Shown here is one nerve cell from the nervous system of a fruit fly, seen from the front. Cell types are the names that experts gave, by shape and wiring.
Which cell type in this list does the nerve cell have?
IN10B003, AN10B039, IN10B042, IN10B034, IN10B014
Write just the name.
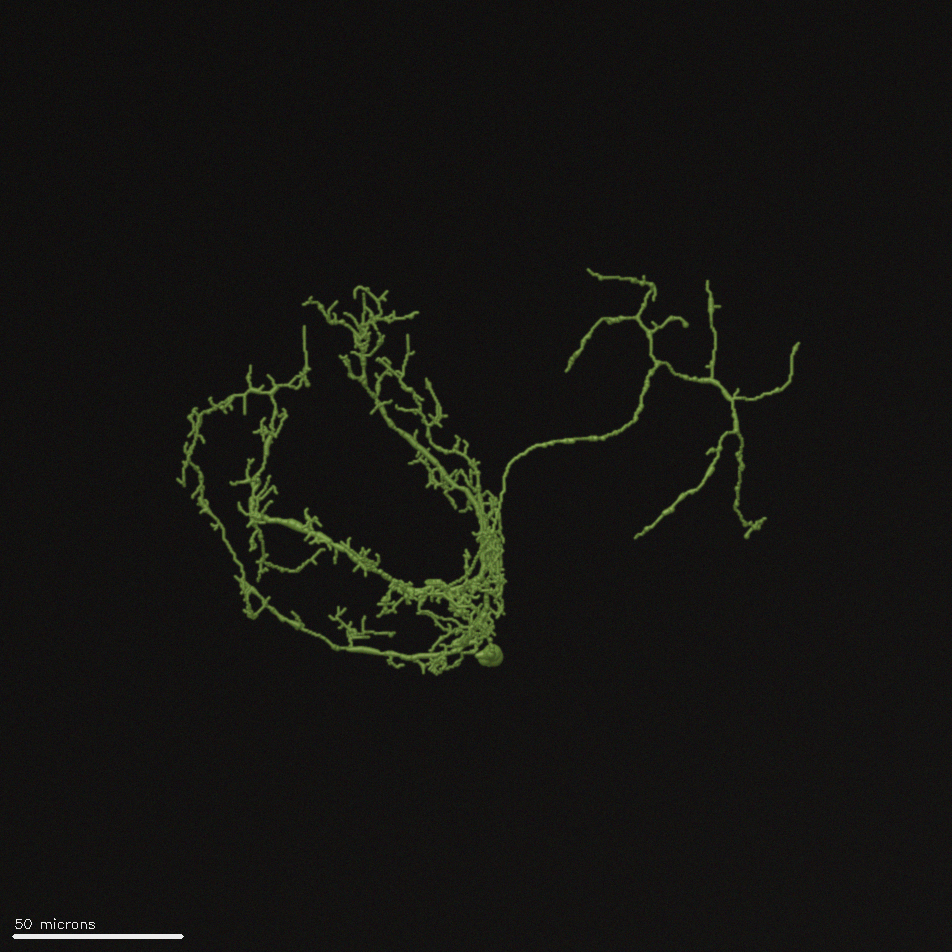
IN10B014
